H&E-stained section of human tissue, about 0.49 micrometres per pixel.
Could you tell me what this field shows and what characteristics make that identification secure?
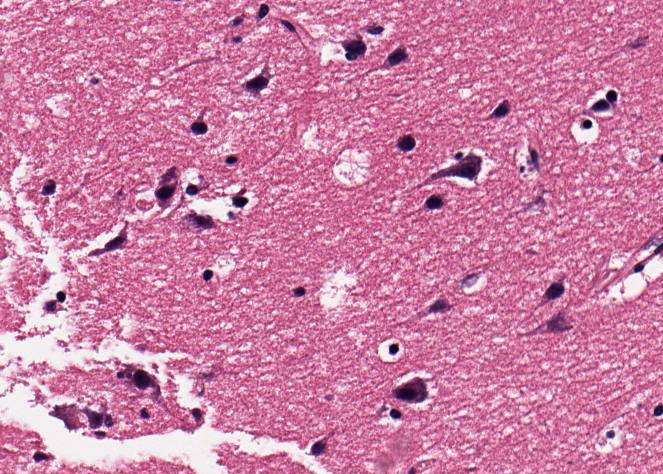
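This field displays cerebral cortex. The fairly uniform pink matrix, finely fibrillary and finely vacuolated, holds scattered cells but no glands, tubules or other organised units.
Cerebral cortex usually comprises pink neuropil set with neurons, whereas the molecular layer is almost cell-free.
Angular neurons with dark, shrunken nuclei are scattered across the field, in keeping with the former. Many cells sit within clear, empty halos; small, round, very dark nuclei with little visible cytoplasm lie singly in the matrix.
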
